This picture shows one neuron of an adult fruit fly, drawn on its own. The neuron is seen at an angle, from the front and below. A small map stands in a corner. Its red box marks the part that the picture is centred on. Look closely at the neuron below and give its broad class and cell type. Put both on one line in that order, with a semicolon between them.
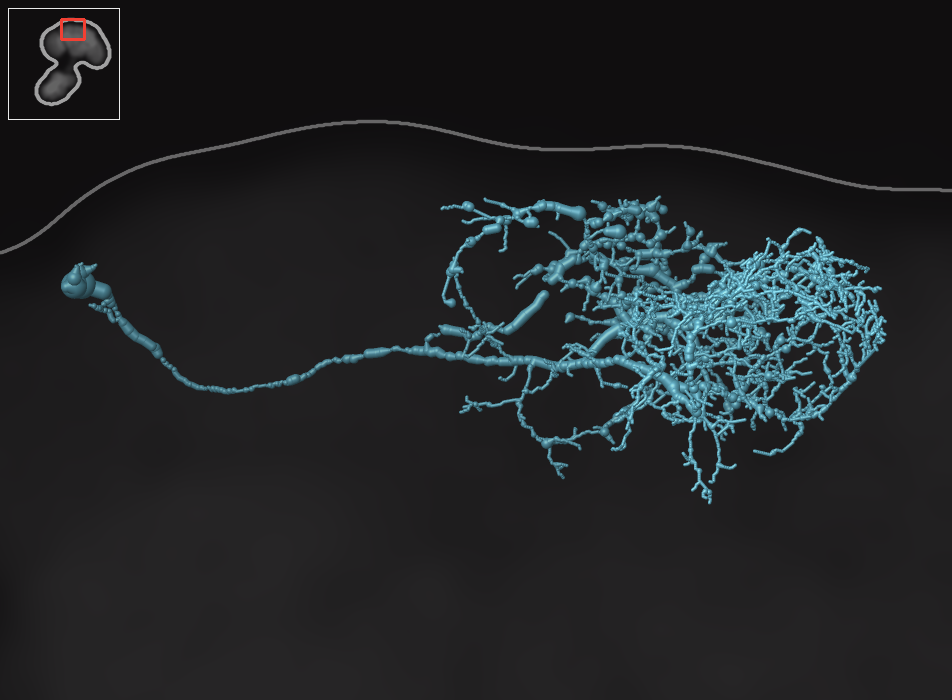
central-brain intrinsic neuron; SMP198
